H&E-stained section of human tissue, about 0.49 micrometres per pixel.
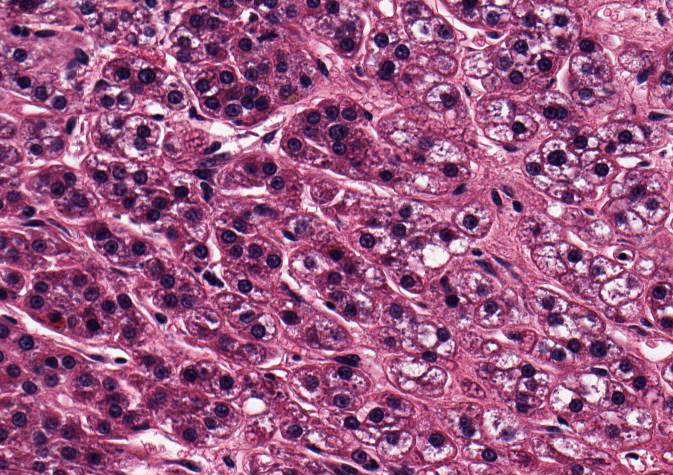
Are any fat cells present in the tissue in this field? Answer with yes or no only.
No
